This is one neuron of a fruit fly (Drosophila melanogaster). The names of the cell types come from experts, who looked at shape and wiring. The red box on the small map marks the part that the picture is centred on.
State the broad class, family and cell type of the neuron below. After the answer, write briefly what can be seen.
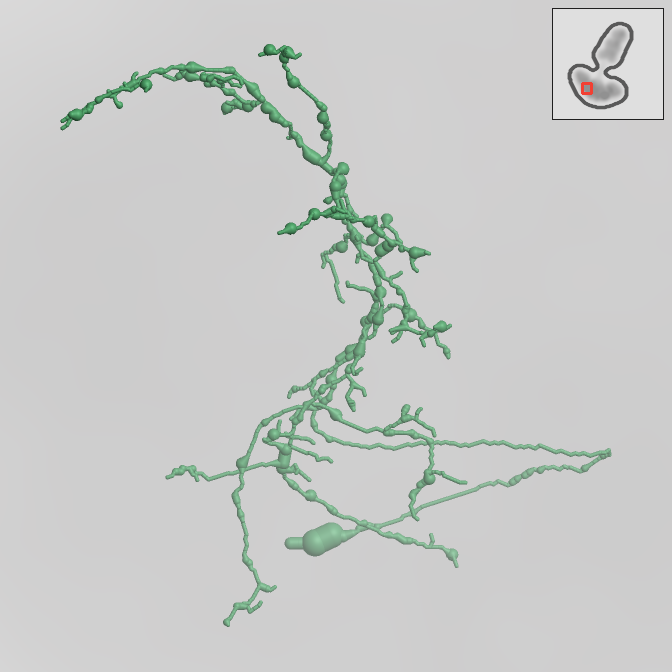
Its broad class is central-brain intrinsic neuron. Its family is hemilineage LHd2. Its cell type is CB2920. It lies in the brain. The cell body can be seen at the bottom of the picture. Dozens of branch ends can be seen.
